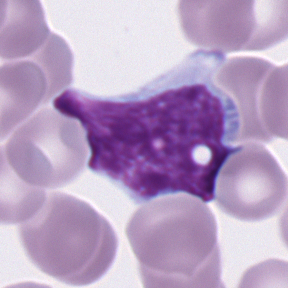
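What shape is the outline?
Irregular and angular, with a tapering tongue-like extension pointing left.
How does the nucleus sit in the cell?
Dark purple, it fills most of the cell and follows the angular outline.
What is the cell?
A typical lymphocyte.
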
